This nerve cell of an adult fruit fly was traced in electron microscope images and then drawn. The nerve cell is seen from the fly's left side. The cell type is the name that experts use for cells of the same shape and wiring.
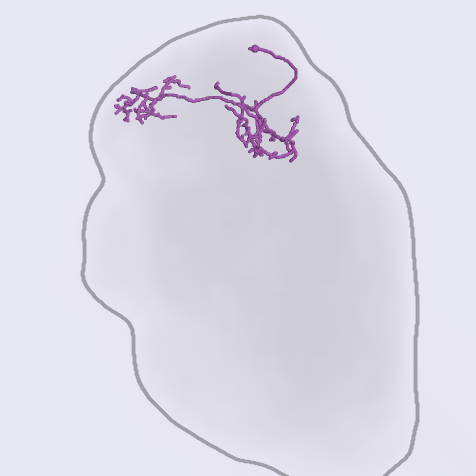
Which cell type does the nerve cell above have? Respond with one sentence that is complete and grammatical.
The nerve cell is categorized under cell type CB1149.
